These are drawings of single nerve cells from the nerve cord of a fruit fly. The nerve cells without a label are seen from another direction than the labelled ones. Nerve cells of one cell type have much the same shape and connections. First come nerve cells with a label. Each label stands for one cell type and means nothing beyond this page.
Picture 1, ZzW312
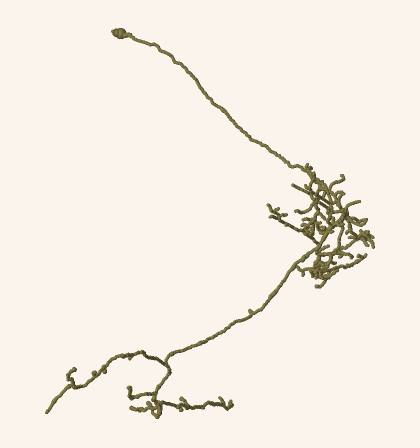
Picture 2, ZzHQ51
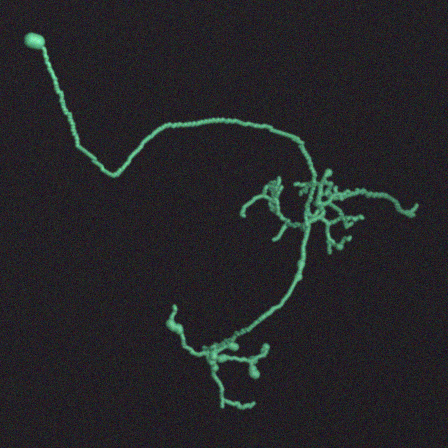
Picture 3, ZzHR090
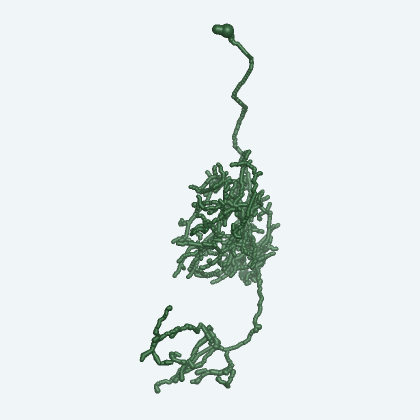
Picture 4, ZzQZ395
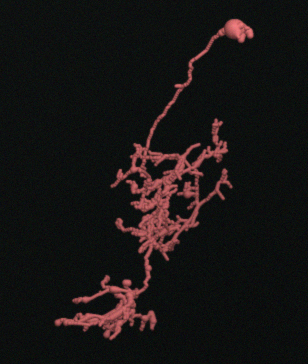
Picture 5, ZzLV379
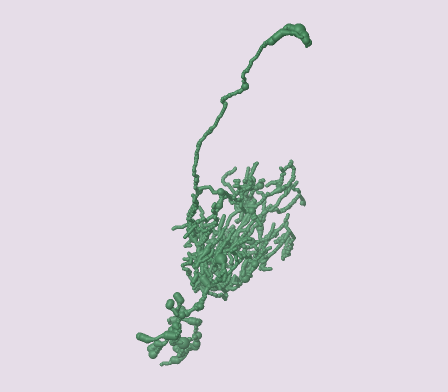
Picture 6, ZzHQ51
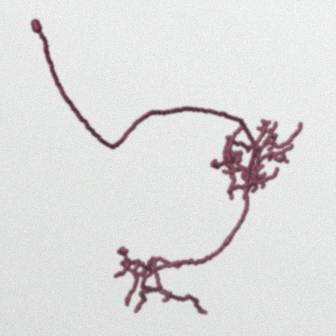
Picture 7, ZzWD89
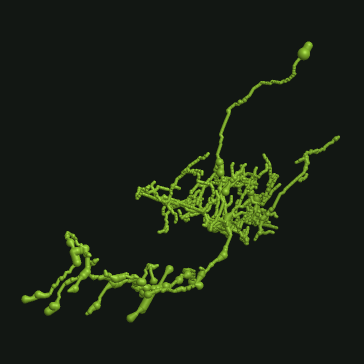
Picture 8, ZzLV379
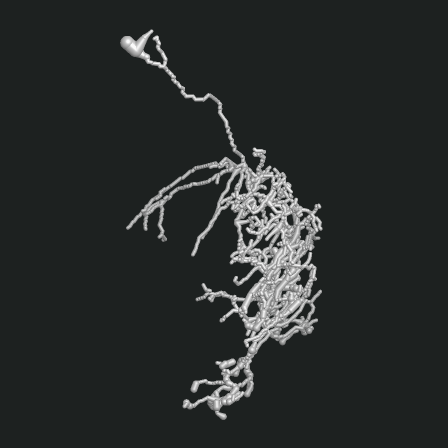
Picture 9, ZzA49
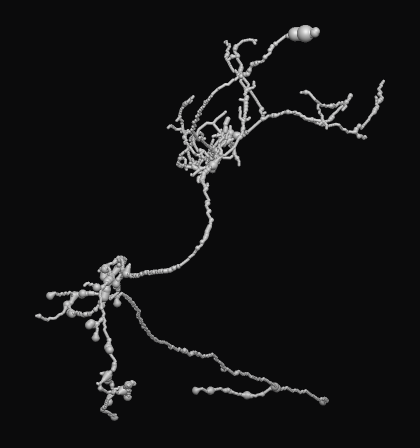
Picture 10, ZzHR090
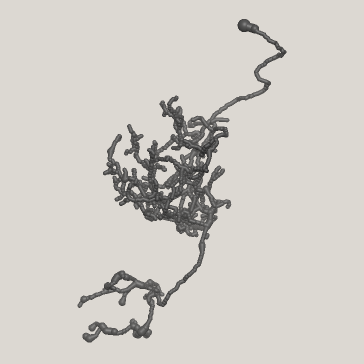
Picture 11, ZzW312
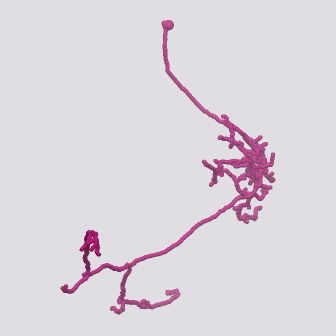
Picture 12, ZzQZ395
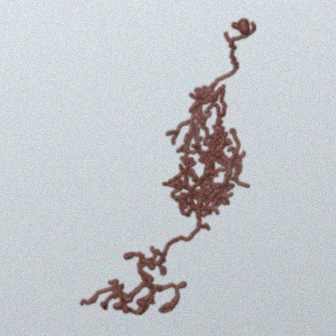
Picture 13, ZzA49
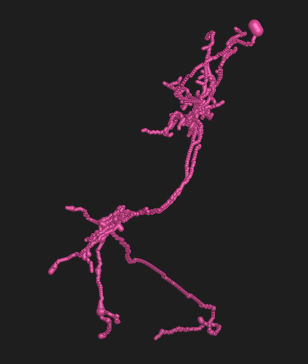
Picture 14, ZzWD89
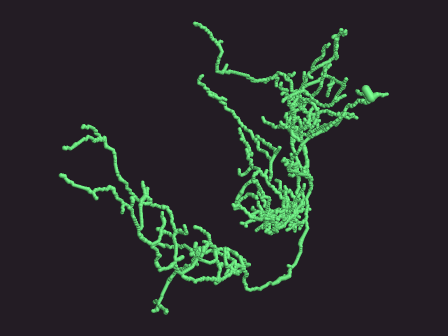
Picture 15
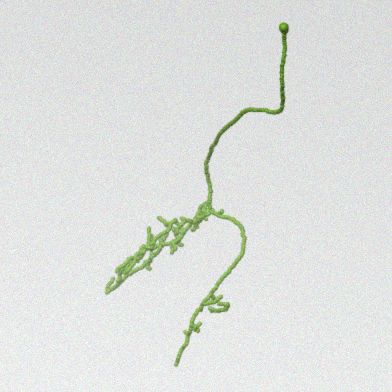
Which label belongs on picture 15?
ZzHQ51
